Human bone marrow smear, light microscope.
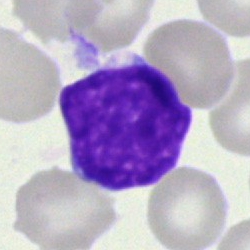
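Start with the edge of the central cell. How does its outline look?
Slightly angular and bumpy, rather than smoothly round.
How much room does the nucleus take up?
Nearly the whole cell. Notice too its deep blue-violet stain.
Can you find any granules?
None are visible anywhere in the cell.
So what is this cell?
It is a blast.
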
